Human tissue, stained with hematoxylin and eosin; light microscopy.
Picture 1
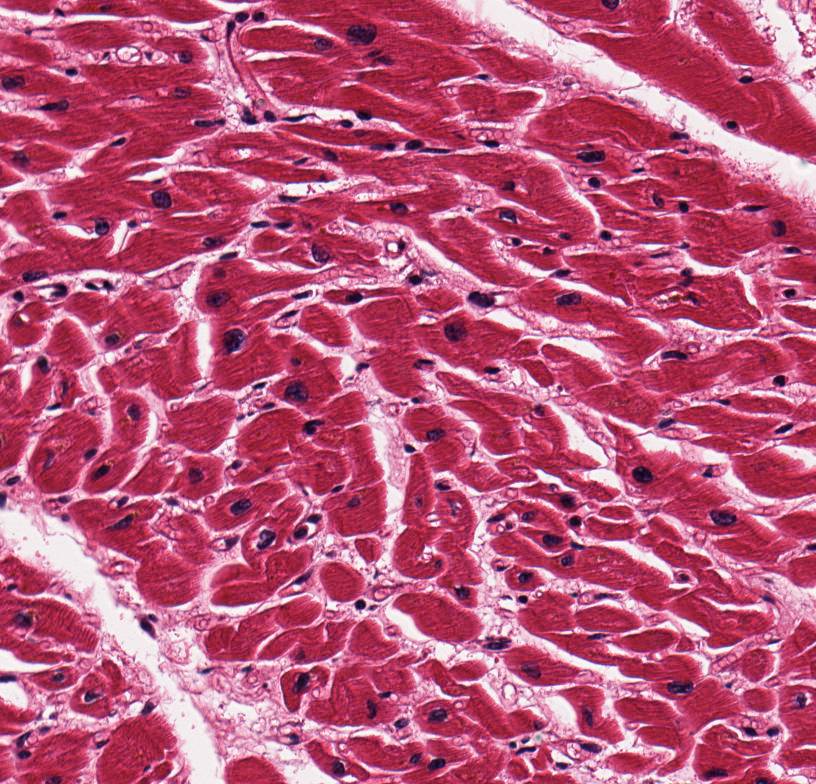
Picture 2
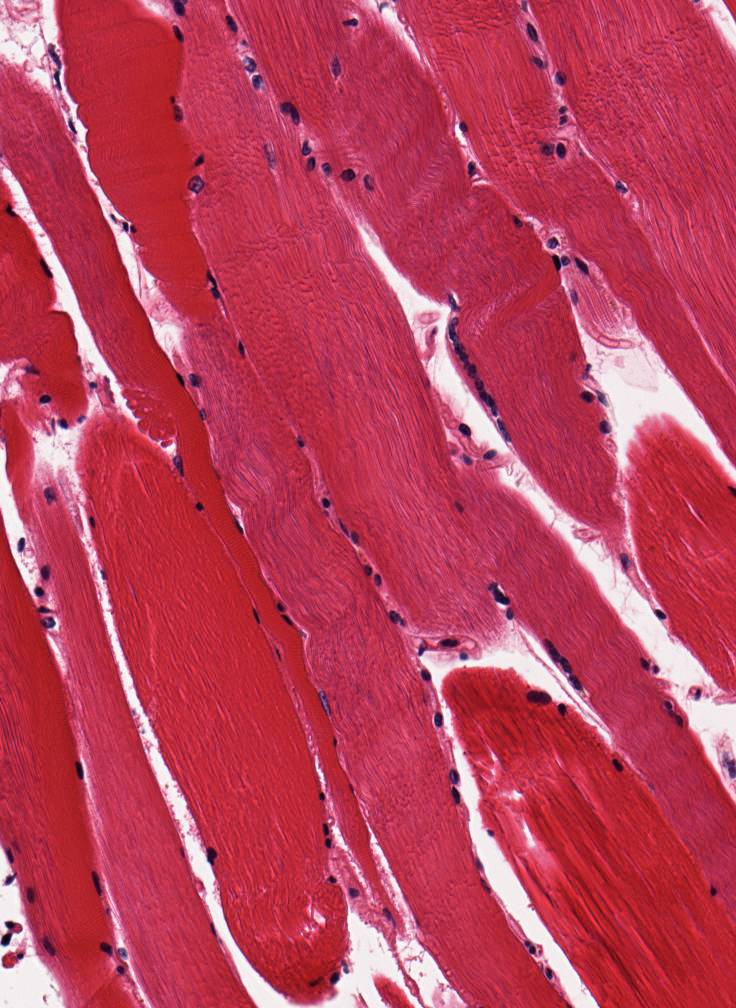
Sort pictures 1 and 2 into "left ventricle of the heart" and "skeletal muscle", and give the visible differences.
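Taking the pictures in order, picture 1 is left ventricle of the heart and picture 2 is skeletal muscle. First, fibre course: the heart shows densely packed bundles running obliquely above and cut across or obliquely in the centre and below, whereas the skeletal muscle has long parallel fibres running diagonally from upper left to lower right. Second, branching: the heart fibres branch and join one another instead of lying as separate parallel strands. Third, nuclei: in the heart these are larger and rounder than the small dark nuclei between the fibres, while each skeletal muscle fibre carries many small dark nuclei along its length, at its edges rather than its centre.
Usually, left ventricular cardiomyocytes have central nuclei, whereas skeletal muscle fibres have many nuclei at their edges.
Fourth, surroundings and stain: scant delicate pale connective tissue with small dark nuclei lies between the heart fibres, and some skeletal muscle fibres stain a deeper, more uniform red than paler neighbours.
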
